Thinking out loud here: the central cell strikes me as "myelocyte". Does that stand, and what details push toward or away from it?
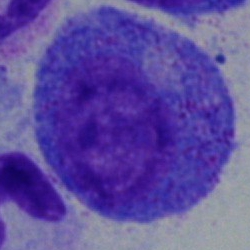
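First, the outline, which is roughly round. Second, the chromatin, which looks finely granular rather than coarsely clumped.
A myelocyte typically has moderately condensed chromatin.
This fine texture does not match it, so the point goes against myelocyte. Third, the cytoplasm, a broad blue-purple rim around the nucleus.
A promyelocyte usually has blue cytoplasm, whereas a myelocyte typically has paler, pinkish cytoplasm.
The blue-purple colour therefore counts for promyelocyte and against myelocyte. Fourth, the granules, easiest to see in the cytoplasm on the right side of the cell. Fifth, the absence of clear vacuoles in the cytoplasm. A dark purple neighbouring cell sits at the lower left corner of the picture. On balance, myelocyte does not fit; the cell is a promyelocyte.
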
